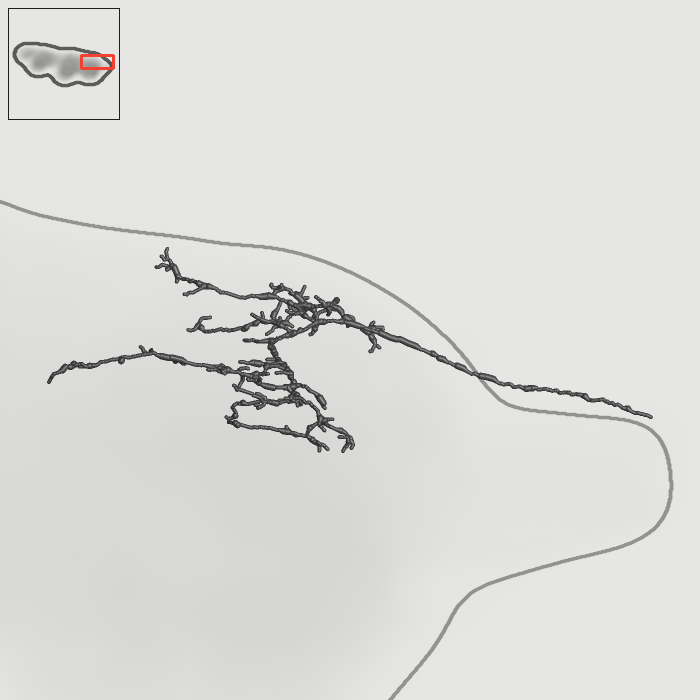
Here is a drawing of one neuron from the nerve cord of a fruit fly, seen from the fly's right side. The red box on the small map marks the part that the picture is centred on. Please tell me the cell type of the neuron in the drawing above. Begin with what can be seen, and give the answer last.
The drawing shows no cell body. Dozens of branch ends can be seen. It is a descending neuron. It is of cell type DNge143.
